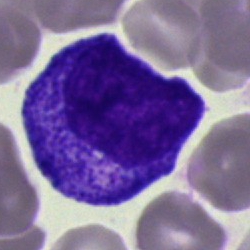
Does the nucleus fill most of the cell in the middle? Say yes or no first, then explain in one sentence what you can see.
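Yes. A dark nucleus fills most of the cell and lies toward the upper right.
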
